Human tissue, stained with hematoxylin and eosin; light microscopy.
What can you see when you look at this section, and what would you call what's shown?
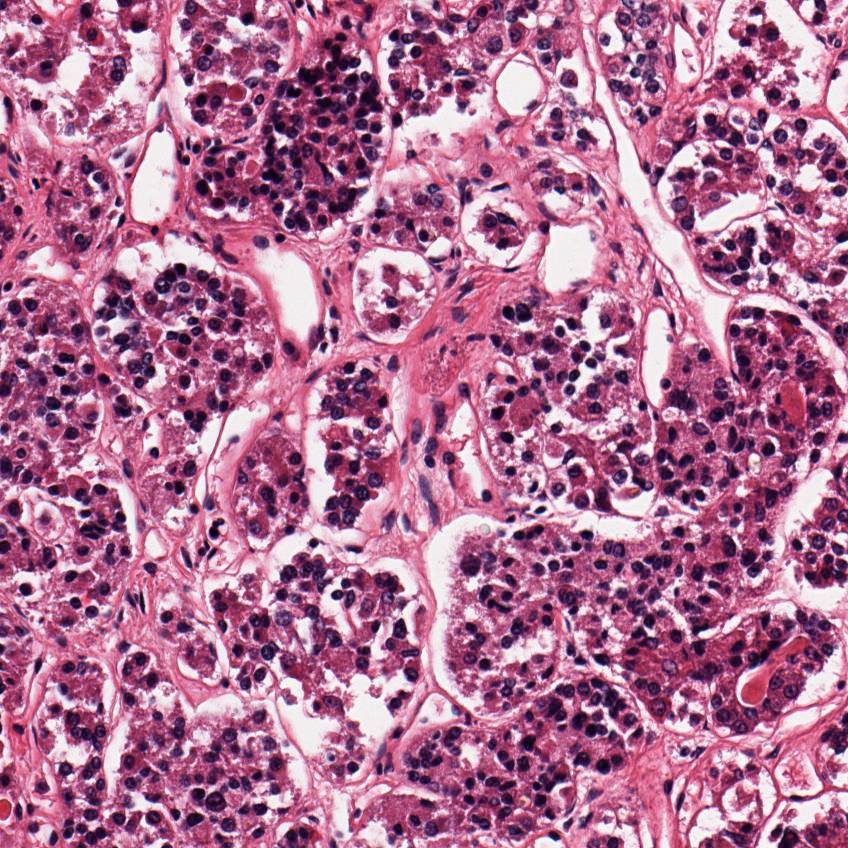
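Start with the arrangement: across the whole field the cells sit in rounded nests of varying size, each kept apart from the next by thin septa. Their nuclei are mostly round and stain darkly. Clear, empty clefts separate many of the nests from the septa around them. Small vessels with red blood cells in their lumens lie among the nests, one of them at the lower right. This is pituitary.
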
